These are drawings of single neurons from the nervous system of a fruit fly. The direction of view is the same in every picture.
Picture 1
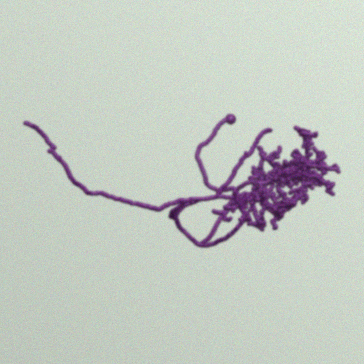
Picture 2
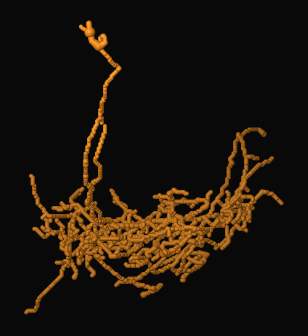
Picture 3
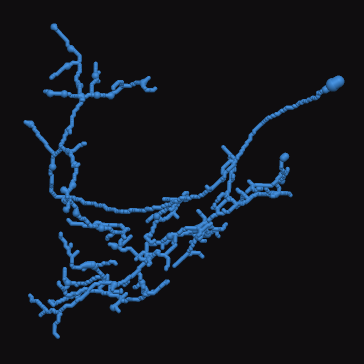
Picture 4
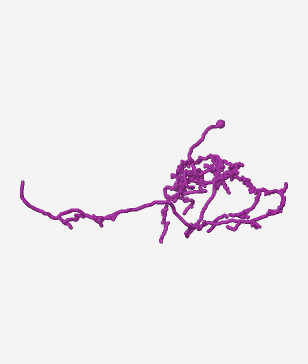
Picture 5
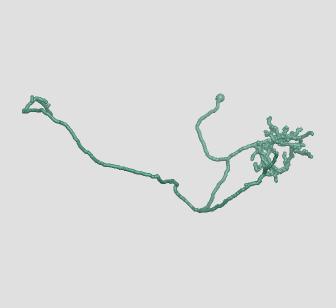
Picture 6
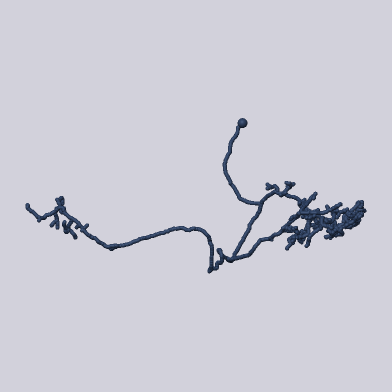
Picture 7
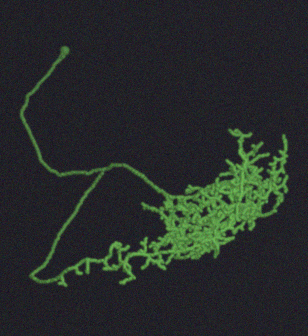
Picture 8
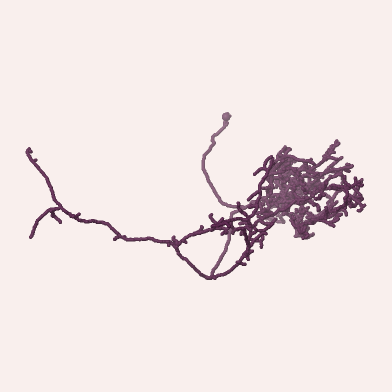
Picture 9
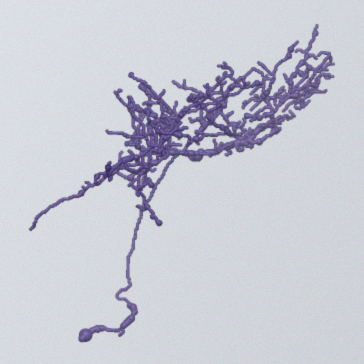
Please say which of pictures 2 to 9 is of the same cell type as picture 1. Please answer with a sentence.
Picture 5 is of the same cell type.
